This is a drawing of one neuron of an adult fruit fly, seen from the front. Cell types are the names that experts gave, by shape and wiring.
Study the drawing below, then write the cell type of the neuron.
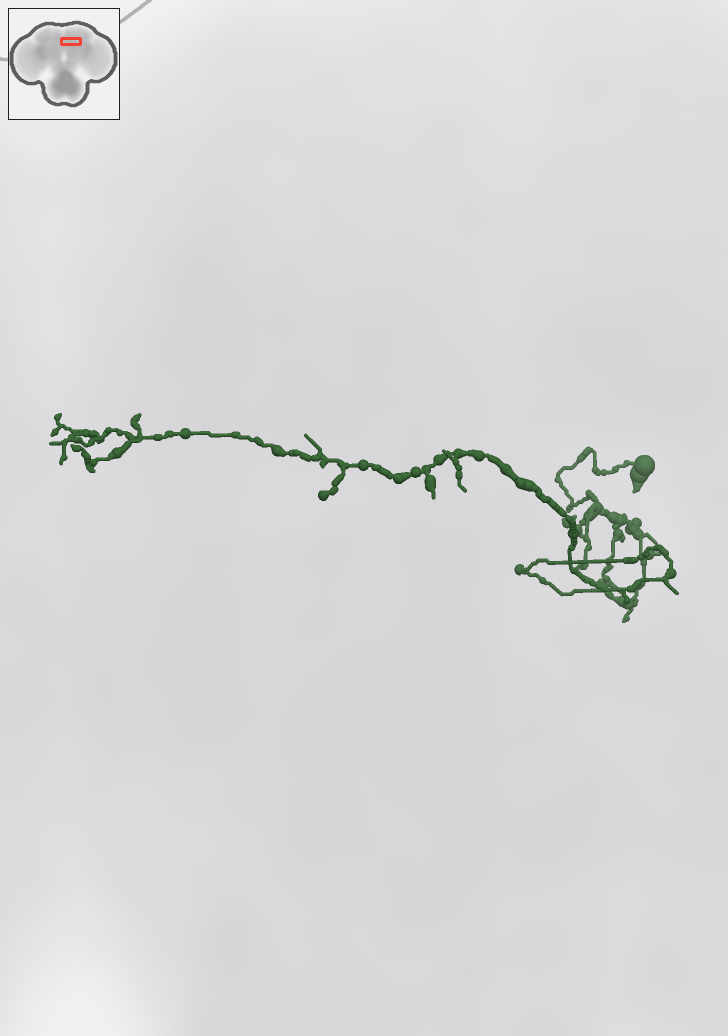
KCg-d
